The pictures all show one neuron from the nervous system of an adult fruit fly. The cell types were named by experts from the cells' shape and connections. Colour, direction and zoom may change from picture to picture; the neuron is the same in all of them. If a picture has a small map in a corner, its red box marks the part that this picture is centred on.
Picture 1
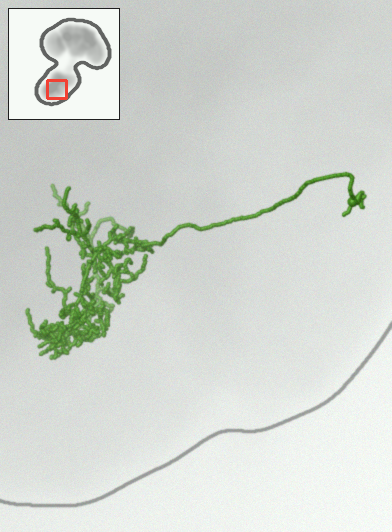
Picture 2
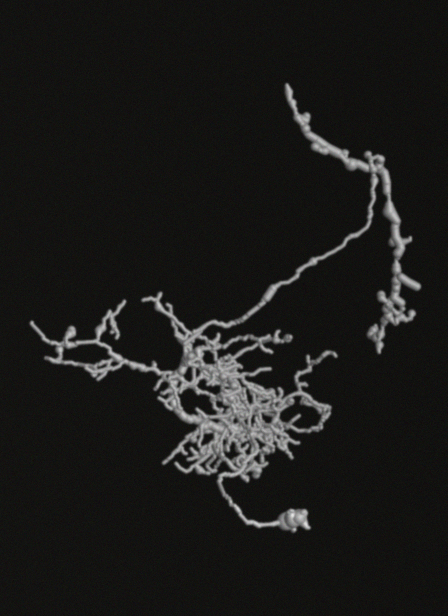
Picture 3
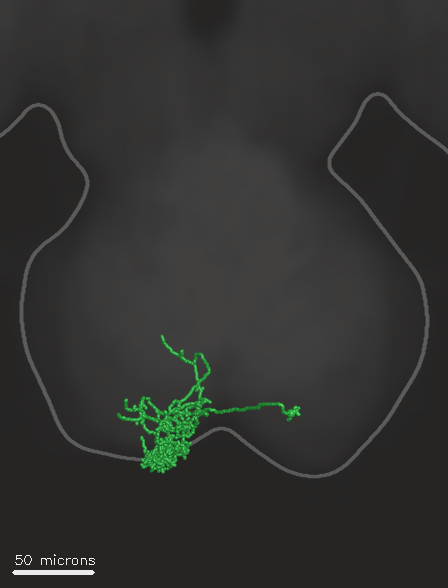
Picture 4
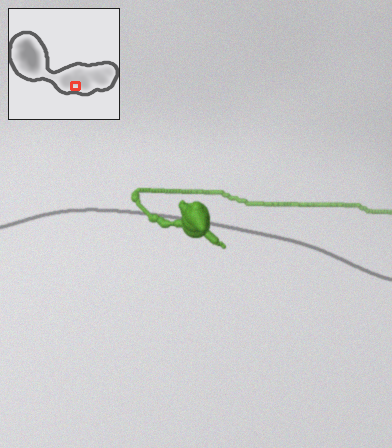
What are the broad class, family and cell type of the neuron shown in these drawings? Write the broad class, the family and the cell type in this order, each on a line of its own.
nerve-cord intrinsic neuron
hemilineage 14A
IN14A015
